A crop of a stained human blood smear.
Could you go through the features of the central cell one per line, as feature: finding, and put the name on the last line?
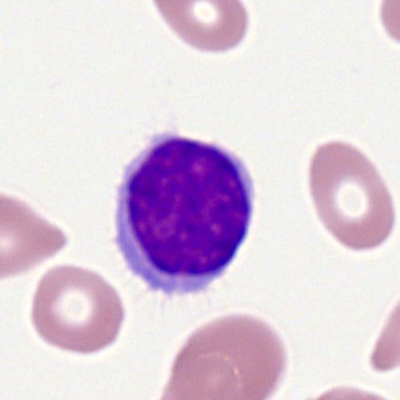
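Cytoplasm colour: pale blue.
Edge: fine hair-like projections, clearest along the lower border.
Granules: none I can see in the cytoplasm.
Vacuoles: none there either.
Verdict: lymphocyte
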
